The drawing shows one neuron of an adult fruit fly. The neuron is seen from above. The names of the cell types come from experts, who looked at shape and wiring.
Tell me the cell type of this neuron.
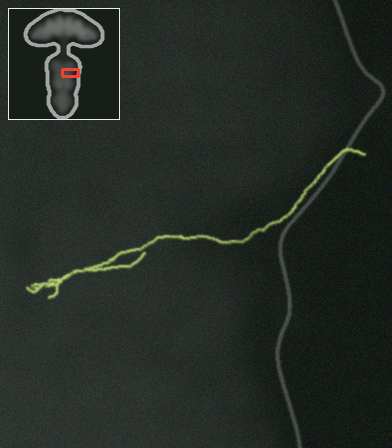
WG1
